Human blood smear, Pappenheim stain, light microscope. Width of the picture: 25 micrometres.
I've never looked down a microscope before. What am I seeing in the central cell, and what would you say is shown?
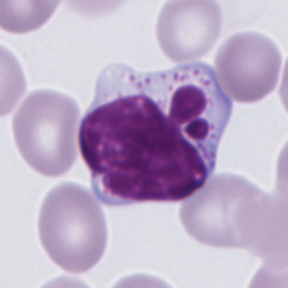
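Irregular, angular outline with several blunt corners, not a smooth round edge. A large, irregular nucleus with folds and indentations. Deep purple chromatin, mottled rather than finely even. Small reddish-purple granules scattered in the cytoplasm, mostly upper right of the nucleus. So, a large granular lymphocyte.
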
